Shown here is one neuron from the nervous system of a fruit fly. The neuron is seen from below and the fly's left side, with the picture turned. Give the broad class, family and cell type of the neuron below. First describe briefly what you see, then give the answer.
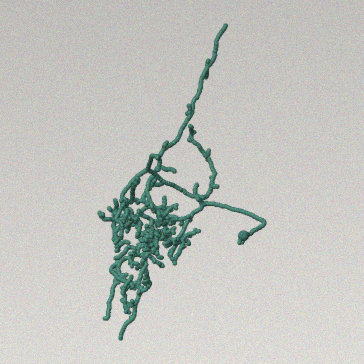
In this view it is taller than it is wide. It is a nerve-cord intrinsic neuron. The family is hemilineage 07B. The cell type is IN07B054.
